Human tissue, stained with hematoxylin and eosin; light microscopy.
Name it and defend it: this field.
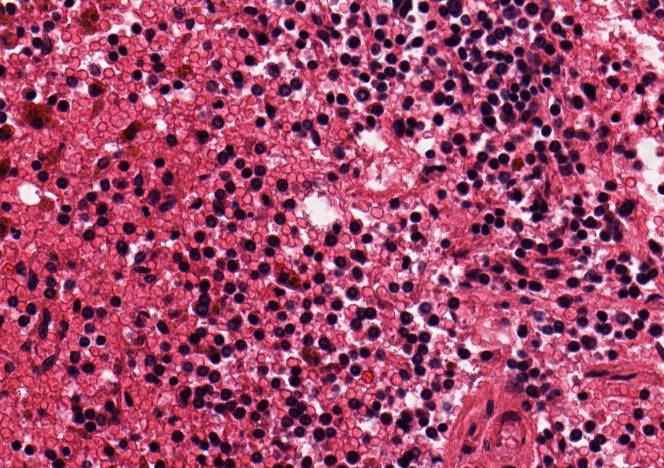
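Tissue: red pulp of the spleen. Red cells present as round profiles, darker rims, paler centres.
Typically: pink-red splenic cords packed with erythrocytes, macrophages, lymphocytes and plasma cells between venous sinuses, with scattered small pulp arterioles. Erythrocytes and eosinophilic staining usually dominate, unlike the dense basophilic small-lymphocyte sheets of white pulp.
Small vessel, pink wall of spindle cells, at lower right corner; consistent with a pulp arteriole. Coarse brown granular pigment clumped within cells, upper left; pink fibrillary stroma with elongated spindle nuclei toward right edge.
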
